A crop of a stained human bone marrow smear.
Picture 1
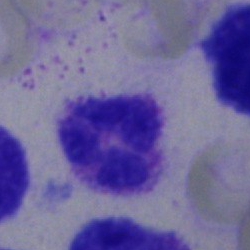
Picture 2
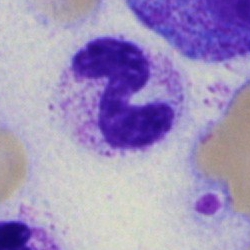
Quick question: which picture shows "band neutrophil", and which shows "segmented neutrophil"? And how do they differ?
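Picture 1 is the segmented neutrophil, picture 2 the band neutrophil. In picture 1 the nucleus fills most of the cell, divided into several lobes around a paler central area. In picture 2 it is one curved band bent like the numeral 2.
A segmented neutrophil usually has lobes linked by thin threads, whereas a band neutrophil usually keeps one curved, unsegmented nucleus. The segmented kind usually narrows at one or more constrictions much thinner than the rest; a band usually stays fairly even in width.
Chromatin is dark purple in both, coarsely clumped in the first and dense in the second. Fine reddish-purple granules lie along the cell's edge in picture 1, while in picture 2 fine pink-violet granules are scattered through pale, not deep blue, cytoplasm.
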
